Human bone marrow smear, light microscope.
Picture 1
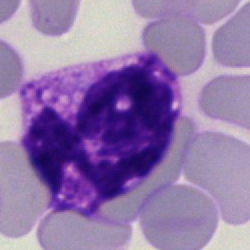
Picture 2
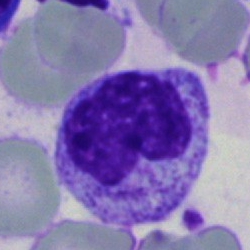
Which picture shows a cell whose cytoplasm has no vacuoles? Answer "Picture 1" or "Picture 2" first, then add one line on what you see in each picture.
Picture 2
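In picture 1: Small clear round spots are scattered in the cytoplasm at the upper left.
In picture 2: No vacuoles are seen in the cytoplasm.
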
